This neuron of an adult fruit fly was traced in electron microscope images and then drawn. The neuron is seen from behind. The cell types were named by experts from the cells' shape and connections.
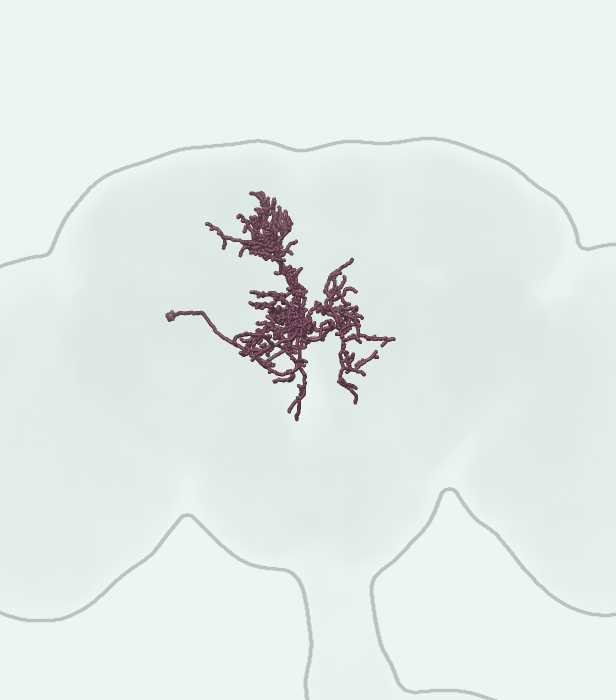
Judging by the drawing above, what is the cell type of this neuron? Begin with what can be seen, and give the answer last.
Its cell body lies on the left of the picture. In this view it is about as wide as it is tall. It is a central-brain intrinsic neuron. It is of cell type IB009.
